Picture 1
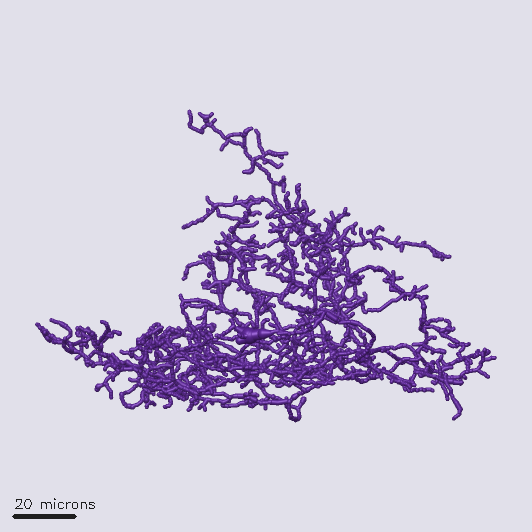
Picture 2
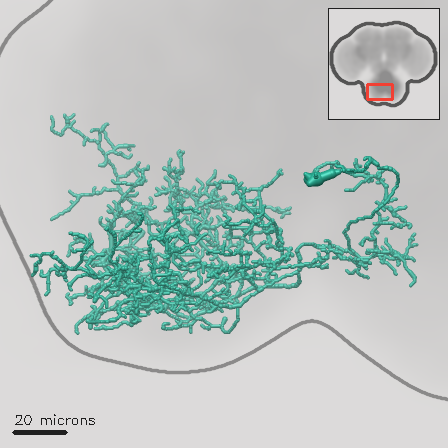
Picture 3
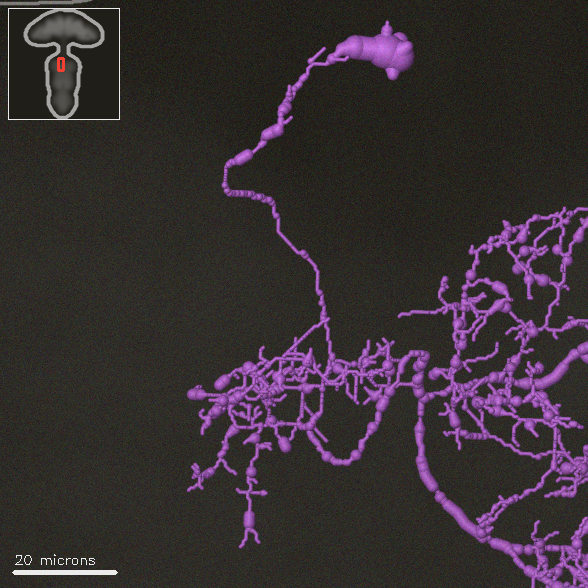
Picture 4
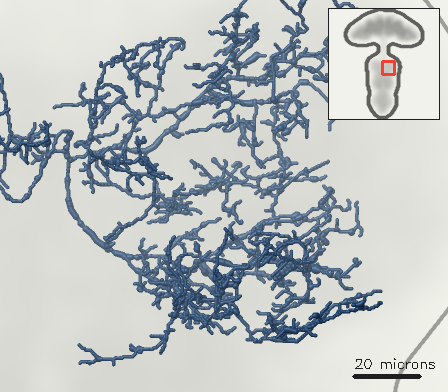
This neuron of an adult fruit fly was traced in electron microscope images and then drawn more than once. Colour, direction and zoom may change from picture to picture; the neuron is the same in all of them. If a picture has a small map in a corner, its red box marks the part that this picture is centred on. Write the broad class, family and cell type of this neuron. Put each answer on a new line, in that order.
nerve-cord intrinsic neuron
hemilineage 09B
IN09B005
